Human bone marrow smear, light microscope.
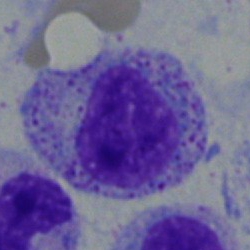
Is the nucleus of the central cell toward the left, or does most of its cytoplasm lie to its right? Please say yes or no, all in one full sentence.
No, the bulk of the cytoplasm is located to the left of the nucleus.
